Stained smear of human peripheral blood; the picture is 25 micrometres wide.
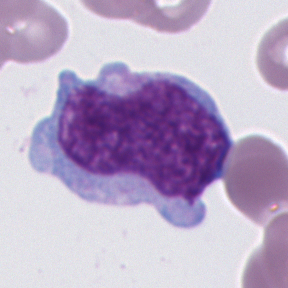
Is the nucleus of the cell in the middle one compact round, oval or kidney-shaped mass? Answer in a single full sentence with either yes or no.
Yes, what the cell has is a single compact round, oval or kidney-shaped nucleus.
